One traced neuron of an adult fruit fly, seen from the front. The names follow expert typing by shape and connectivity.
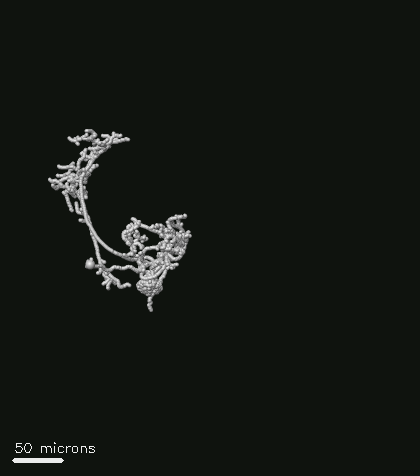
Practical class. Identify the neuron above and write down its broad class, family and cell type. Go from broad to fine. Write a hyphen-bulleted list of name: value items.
- broad class: central-brain intrinsic neuron
- family: hemilineage ALl1_ventral
- cell type: M_l2PNl22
